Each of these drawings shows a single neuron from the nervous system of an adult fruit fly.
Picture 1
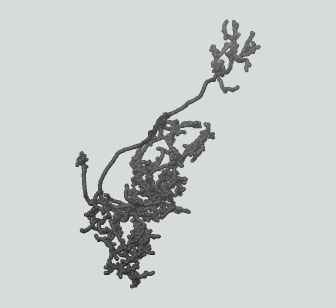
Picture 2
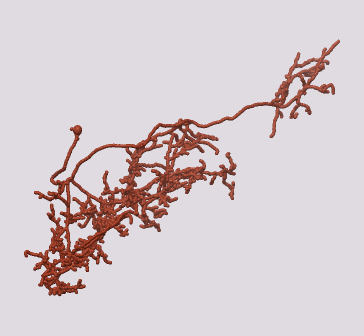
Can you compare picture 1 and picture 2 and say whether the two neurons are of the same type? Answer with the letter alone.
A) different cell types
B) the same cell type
B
